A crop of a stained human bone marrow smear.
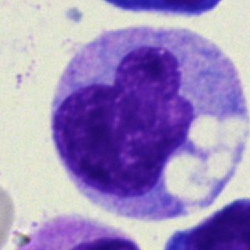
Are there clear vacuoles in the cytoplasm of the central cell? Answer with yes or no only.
Yes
